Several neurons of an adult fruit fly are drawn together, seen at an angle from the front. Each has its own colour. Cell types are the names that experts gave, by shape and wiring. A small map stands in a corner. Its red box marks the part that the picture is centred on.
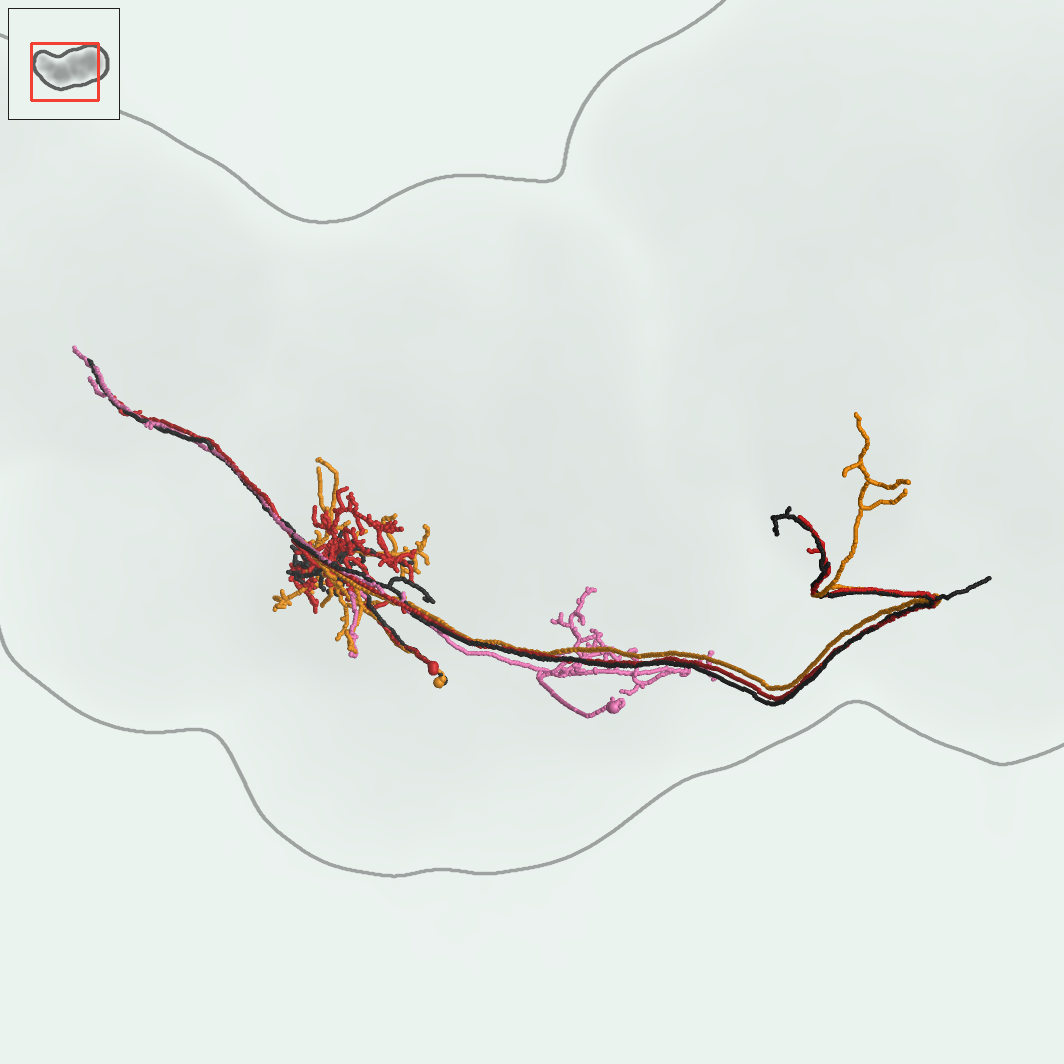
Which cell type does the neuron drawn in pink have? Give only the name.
IN10B034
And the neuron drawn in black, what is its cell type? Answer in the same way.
AN10B047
